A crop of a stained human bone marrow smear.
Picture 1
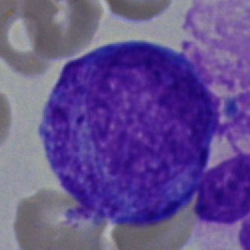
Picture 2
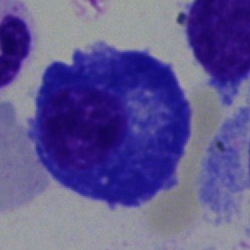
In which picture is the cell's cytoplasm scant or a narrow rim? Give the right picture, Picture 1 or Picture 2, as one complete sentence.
What picture 1 shows is a cell with scant cytoplasm.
